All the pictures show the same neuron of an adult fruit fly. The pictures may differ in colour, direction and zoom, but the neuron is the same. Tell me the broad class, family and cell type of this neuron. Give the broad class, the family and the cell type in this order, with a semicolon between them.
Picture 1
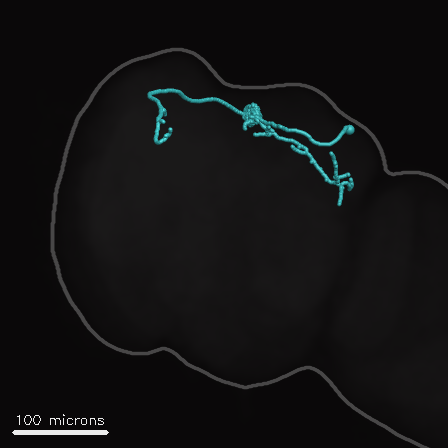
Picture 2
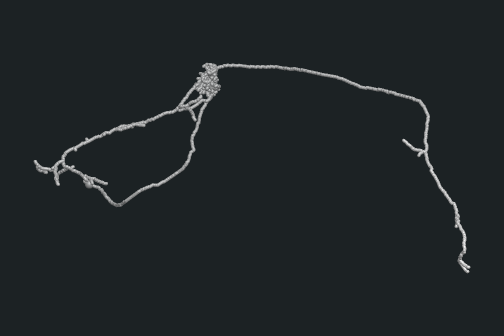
central-brain intrinsic neuron; hemilineage DL1_dorsal; MBON16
